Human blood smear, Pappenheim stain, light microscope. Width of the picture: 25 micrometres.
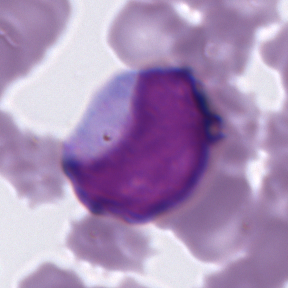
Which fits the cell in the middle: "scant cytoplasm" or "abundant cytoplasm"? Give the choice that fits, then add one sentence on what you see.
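Scant cytoplasm. The nucleus fills most of the cell and sits toward its right side.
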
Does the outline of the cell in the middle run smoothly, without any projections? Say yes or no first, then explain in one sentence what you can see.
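No. A small dark knob projects from the right edge of the cell.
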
